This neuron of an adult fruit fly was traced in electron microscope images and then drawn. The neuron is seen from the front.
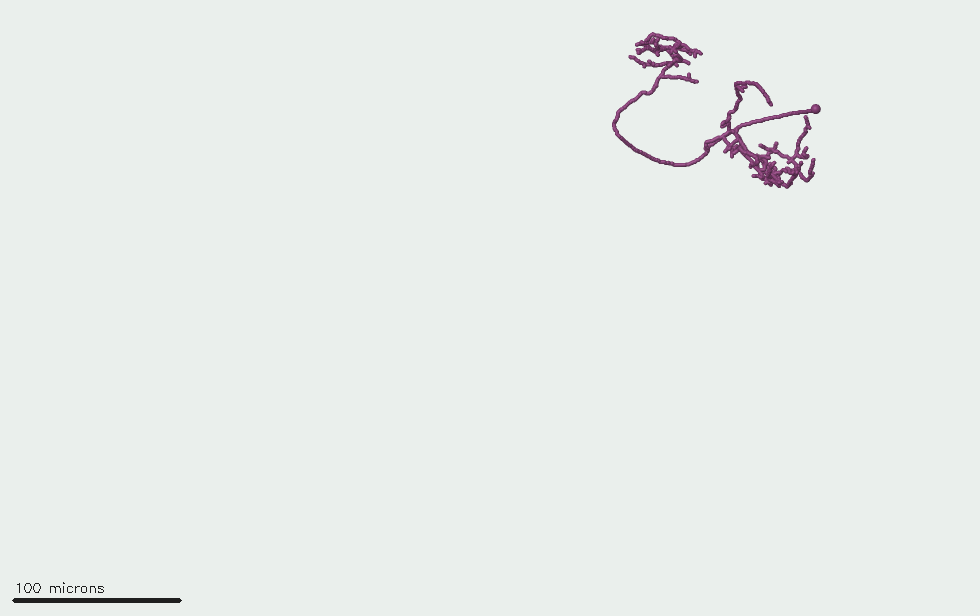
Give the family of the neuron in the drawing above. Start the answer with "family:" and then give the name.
family: hemilineage LHp2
